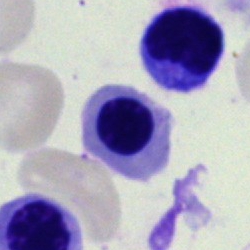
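Erythroblast in a stained bone marrow smear, roughly round, its edge mostly smooth. Looking closely, the nucleus sits slightly toward the upper left, so the rim of cytoplasm is wider at the lower right. The chromatin is dense and stains dark purple, while the cytoplasm forms a moderate rim of pale lilac-blue.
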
